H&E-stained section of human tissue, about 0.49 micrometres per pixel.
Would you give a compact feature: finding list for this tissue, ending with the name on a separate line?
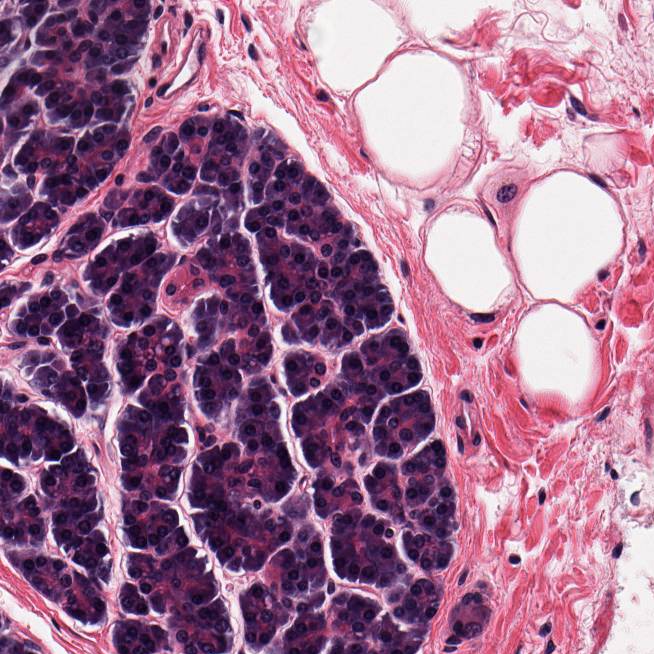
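Layout: densely cellular glandular lobule, left and centre
Surroundings: connective tissue and fat to the right
Acini: small, rounded, no clearly open lumens
Acinar cytoplasm: strongly basophilic, deep purple
Nuclei: small, round, darkly stained
Name: pancreas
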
